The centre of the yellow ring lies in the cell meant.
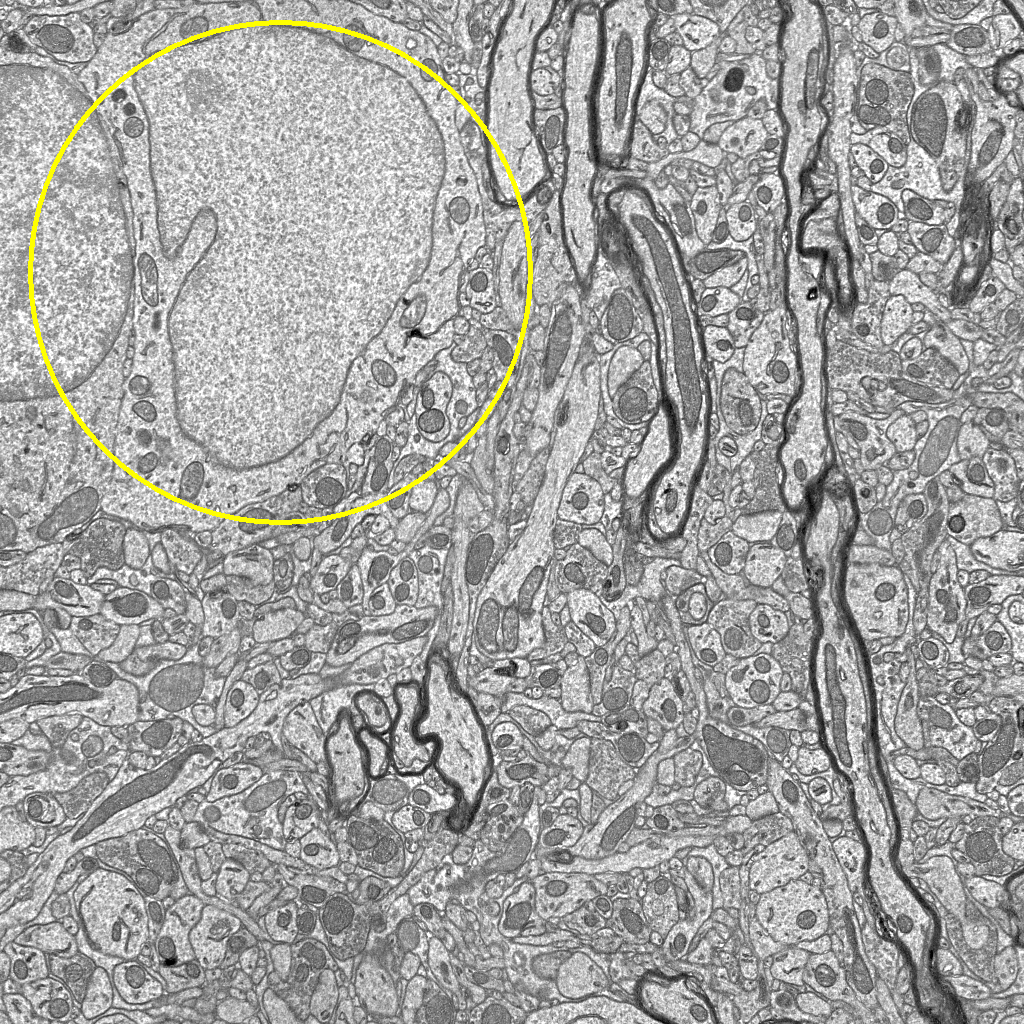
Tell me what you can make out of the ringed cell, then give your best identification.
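Inside the ring lies the whole outline of a large nucleus that fills most of it. On the left side, one deep notch in the nuclear envelope sets off a rounded lobe below it. Chromatin is finely granular and evenly spread, without a thick dark band along the envelope. A single small, black, dense speck sits at the lower right edge of the nucleus. Answer: excitatory neuron.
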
